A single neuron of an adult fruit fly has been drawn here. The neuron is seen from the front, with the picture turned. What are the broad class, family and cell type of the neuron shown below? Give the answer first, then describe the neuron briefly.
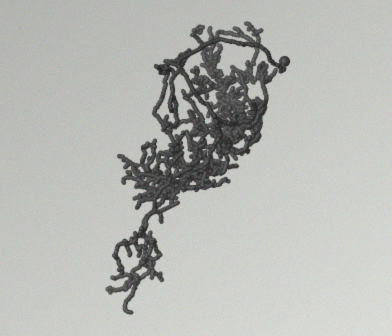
This is a central-brain intrinsic neuron. Its family is hemilineage ALlv1. It is of cell type CB0591. The cell body is at the upper right of the picture. Dozens of branch ends can be seen.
